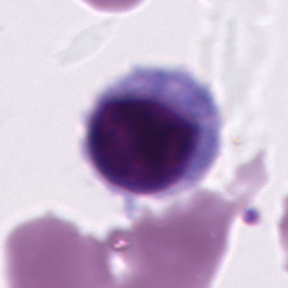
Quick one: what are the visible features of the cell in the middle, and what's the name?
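Roughly round, the cell has a slightly fuzzy, uneven edge. Its nucleus lies off-centre, toward the lower left of the cell. The chromatin is dark purple and densely condensed. Blue cytoplasm forms a crescent, widest at the upper right. The cell is a hairy cell.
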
